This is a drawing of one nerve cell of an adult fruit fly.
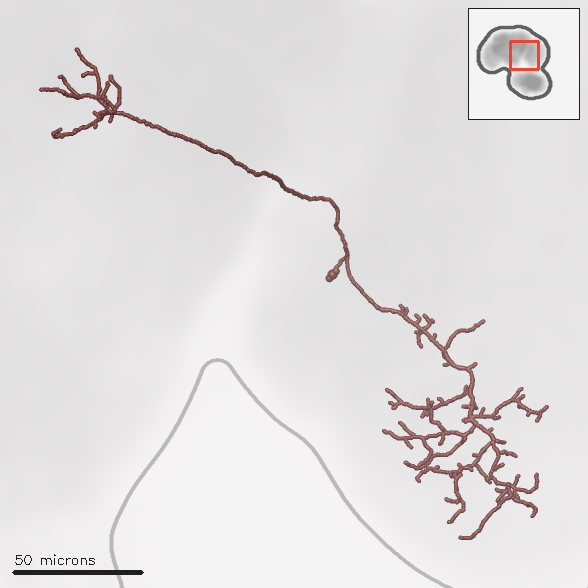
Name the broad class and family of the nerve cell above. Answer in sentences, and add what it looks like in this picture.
Its broad class is visual projection neuron. Its family is MeVP. Its cell body lies in the middle of the picture. From left to right in the picture it spans about 200 microns. The picture shows dozens of branch ends.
